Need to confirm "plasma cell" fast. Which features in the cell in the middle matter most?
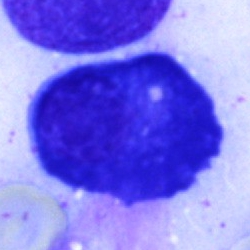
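Central cell: plasma cell.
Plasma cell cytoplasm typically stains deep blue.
Fits: this cell stains a deep, fairly uniform blue throughout. Also recorded: outline roughly oval, wider than tall; margin bumpy and irregular along the right and lower edges; one small pale spot in the upper right part.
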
